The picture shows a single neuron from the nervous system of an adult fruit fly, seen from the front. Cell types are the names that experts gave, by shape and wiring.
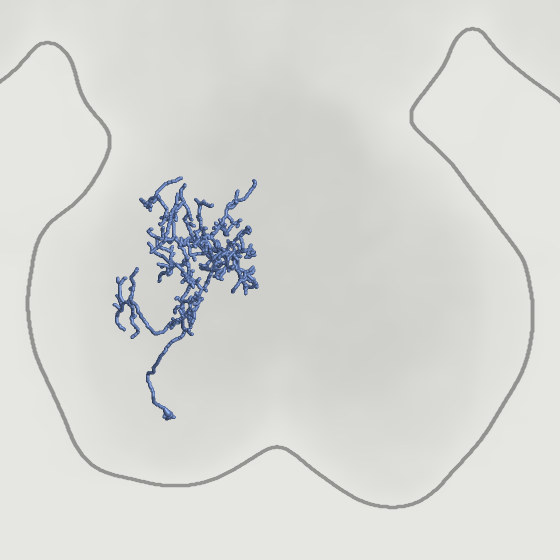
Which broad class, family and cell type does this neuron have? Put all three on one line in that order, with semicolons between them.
nerve-cord intrinsic neuron; hemilineage 16B; IN16B105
